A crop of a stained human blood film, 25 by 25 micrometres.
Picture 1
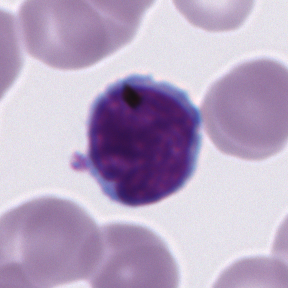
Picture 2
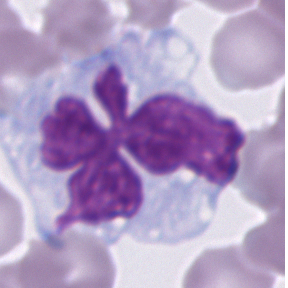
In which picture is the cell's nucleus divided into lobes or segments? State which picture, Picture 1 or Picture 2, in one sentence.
A lobed nucleus is found in the cell of picture 2.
